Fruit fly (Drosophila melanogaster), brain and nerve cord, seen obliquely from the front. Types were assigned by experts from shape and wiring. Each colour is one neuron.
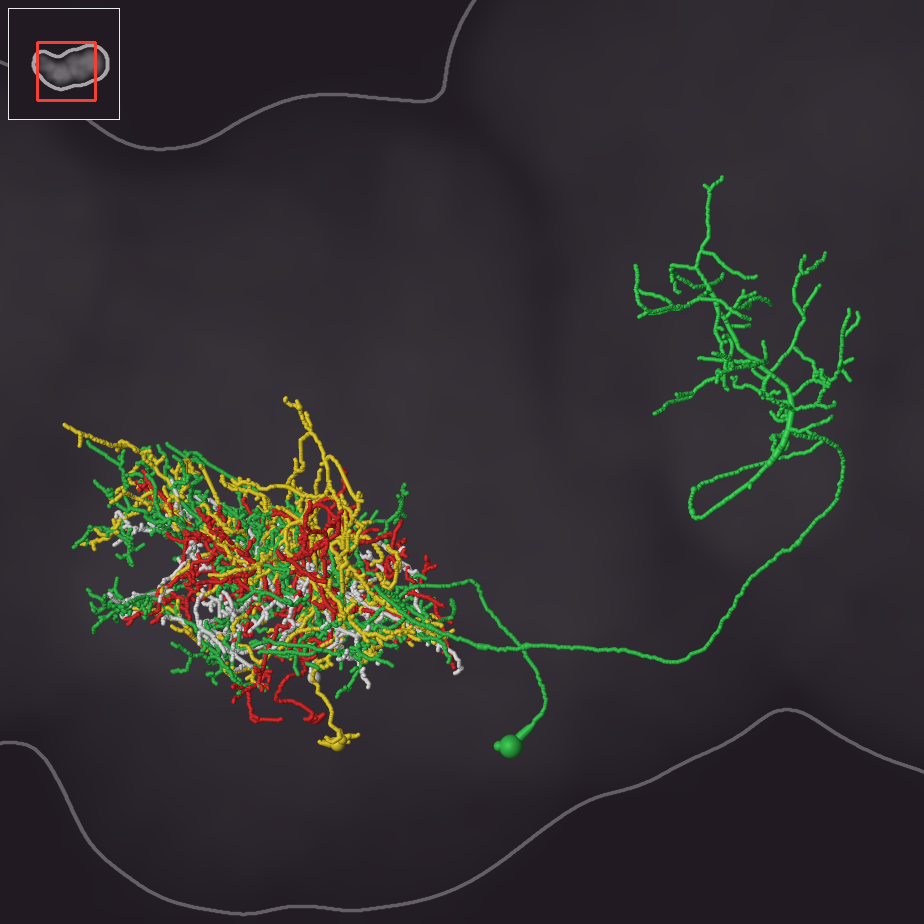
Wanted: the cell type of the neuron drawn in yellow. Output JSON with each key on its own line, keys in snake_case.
{
 "cell_type": "IN00A035"
}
